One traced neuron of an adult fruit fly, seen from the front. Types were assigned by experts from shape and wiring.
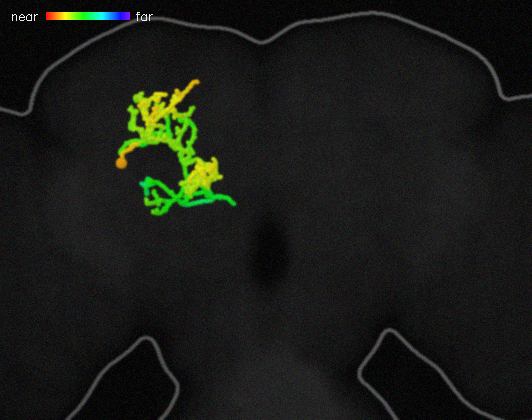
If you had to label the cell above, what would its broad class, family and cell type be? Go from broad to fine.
central-brain intrinsic neuron; hemilineage AOTUv4_dorsal; LAL003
